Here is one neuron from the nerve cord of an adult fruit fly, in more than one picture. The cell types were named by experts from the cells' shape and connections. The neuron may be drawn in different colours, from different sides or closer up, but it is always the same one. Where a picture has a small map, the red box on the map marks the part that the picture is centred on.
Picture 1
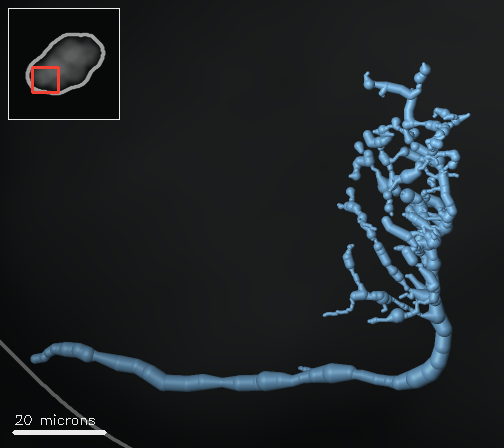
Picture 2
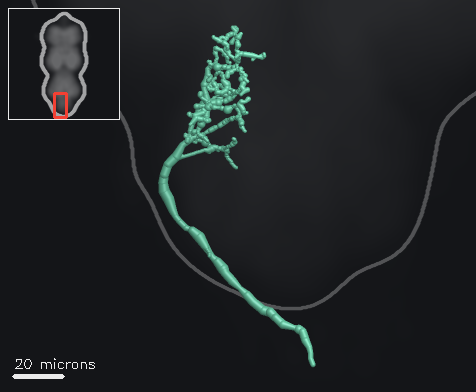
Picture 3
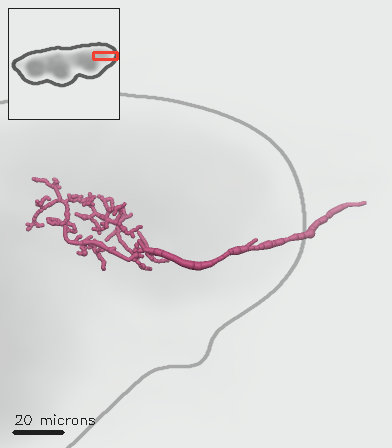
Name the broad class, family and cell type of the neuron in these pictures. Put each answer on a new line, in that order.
nerve-cord intrinsic neuron
hemilineage 06A
IN06A117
